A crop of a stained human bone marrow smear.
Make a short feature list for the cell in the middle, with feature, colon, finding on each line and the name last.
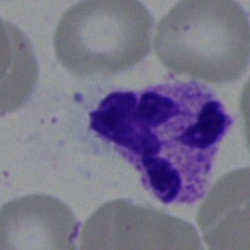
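Chromatin: dense, dark purple, clumped
Cytoplasm: no vacuoles
Outline: irregular and angular, not round
Name: segmented neutrophil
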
